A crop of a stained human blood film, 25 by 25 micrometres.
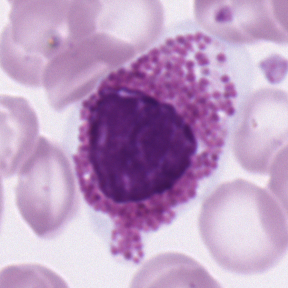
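Eosinophil, central cell, stained peripheral blood smear. Cytoplasm packed with coarse, round, reddish-purple granules of fairly uniform size. Nucleus dark purple; chromatin dense. Small tongue of granules extends downward from the bottom of the cell.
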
